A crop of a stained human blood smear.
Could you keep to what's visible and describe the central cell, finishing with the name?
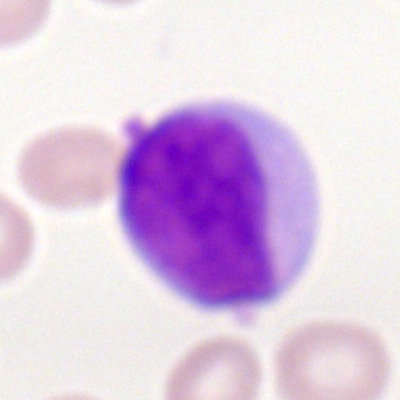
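The nucleus is large and occupies most of the cell. Pale blue cytoplasm forms a crescent along the right side. No granules can be seen in the cytoplasm. A small bleb projects from the upper left margin. This cell is a myeloblast.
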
